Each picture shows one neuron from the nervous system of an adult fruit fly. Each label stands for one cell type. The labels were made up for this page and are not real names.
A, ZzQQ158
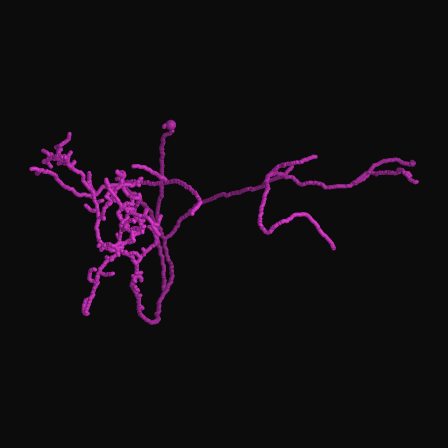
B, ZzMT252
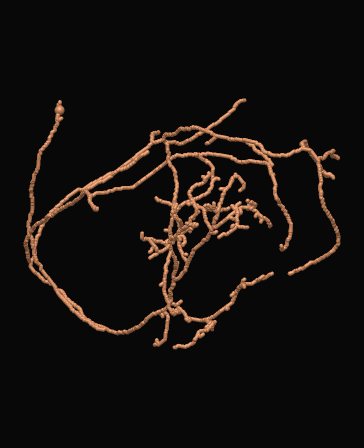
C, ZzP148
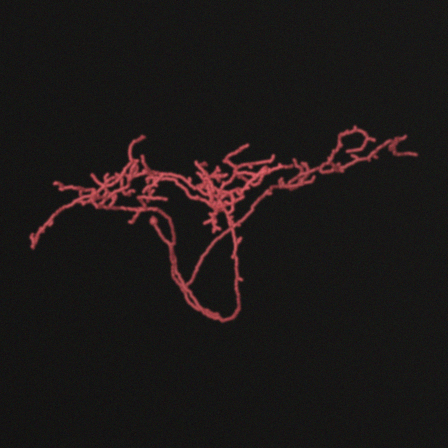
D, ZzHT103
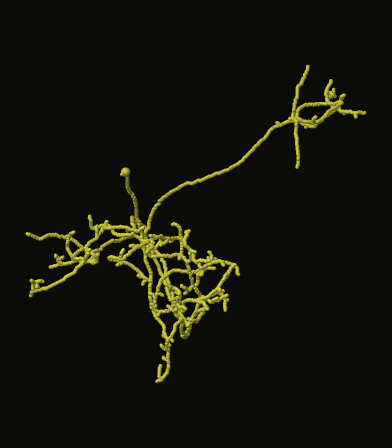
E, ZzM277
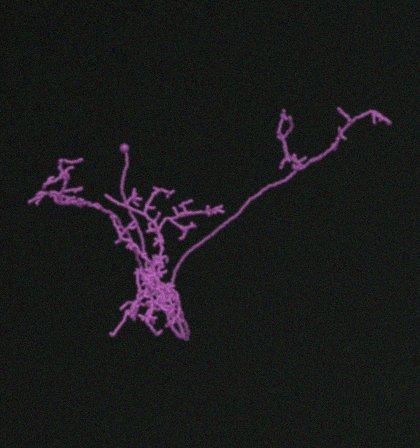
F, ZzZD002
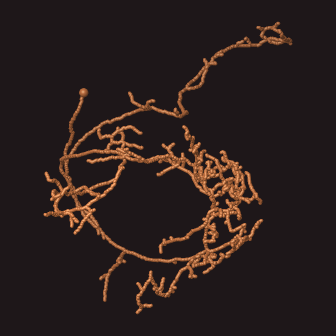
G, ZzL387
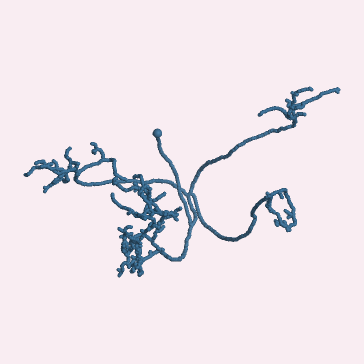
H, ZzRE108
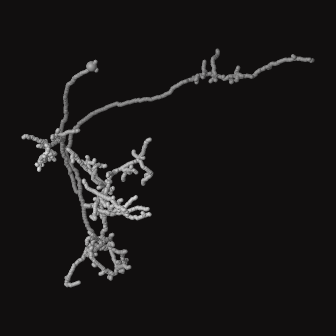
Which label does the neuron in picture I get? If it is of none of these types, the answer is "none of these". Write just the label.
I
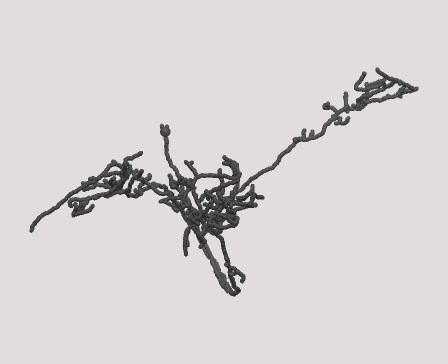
ZzP148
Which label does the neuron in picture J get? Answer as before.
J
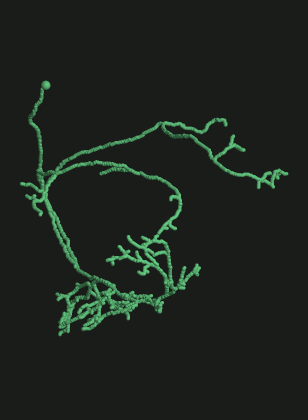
none of these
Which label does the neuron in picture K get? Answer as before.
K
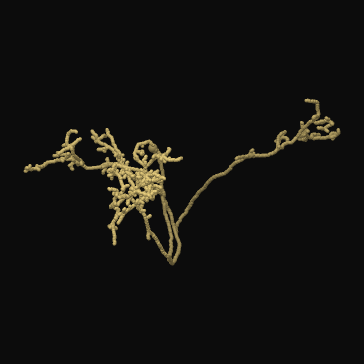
ZzP148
